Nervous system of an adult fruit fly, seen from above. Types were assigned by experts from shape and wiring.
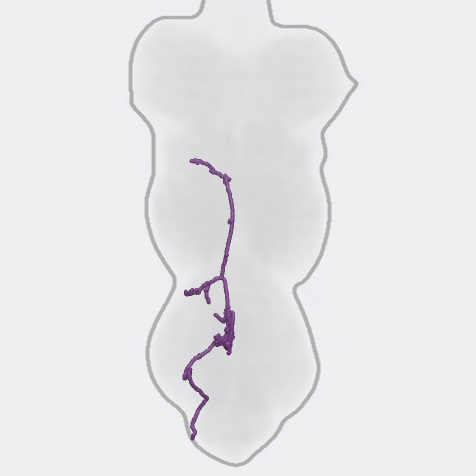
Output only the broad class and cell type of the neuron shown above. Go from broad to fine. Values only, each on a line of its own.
sensory neuron entering the nerve cord
SNxx29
